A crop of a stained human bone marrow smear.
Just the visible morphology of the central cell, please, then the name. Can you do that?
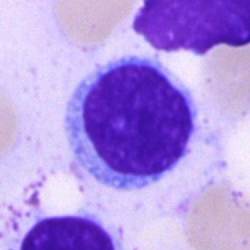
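Start with the outline of the cell: it is round and smooth. Now the nucleus sits slightly off-centre toward the right, so the band of cytoplasm on the left is wider. Even so, the cytoplasm makes only a narrow rim around the nucleus. Throughout the nucleus, the chromatin stains a deep, dense purple. This is a lymphocyte.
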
